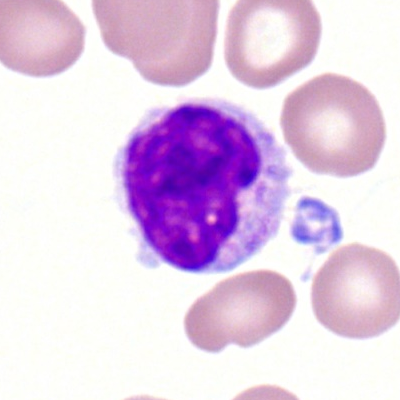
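Lymphocyte, the central cell in a stained human blood smear under the light microscope. The nucleus fills most of the cell and lies toward the left. An indentation on its right side gives it a kidney-like shape. The pale greyish-lilac cytoplasm is widest on the right and holds fine, faint pinkish-lilac granules.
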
